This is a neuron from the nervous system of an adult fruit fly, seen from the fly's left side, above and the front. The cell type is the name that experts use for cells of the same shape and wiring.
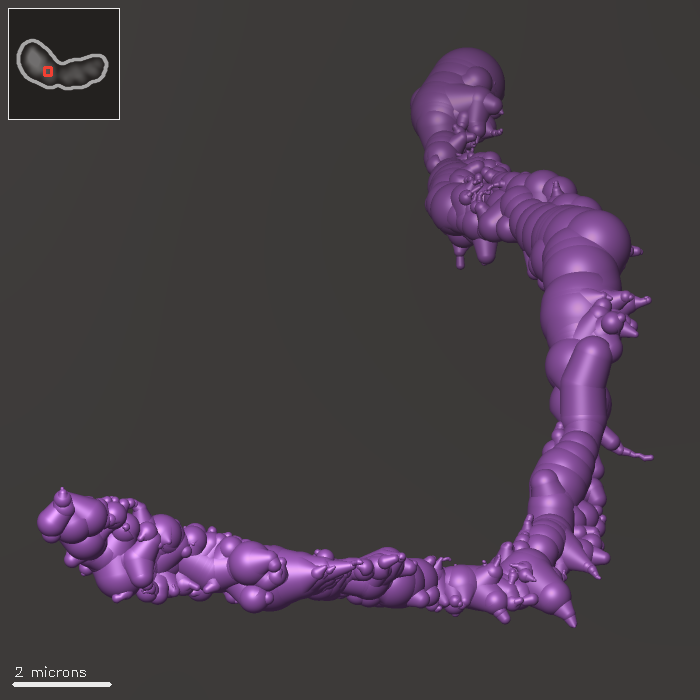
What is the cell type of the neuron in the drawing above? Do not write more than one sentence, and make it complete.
This neuron represents the cell type R1-R6.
